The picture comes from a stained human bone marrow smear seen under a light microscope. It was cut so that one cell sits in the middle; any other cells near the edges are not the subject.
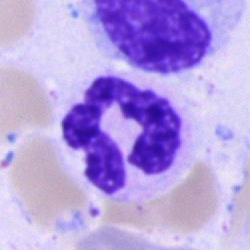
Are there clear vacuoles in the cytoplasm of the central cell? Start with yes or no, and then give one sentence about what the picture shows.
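No. No vacuoles are seen in the cytoplasm.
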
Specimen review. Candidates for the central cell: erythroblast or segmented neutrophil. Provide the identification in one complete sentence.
Where the crop is centred, there is a segmented neutrophil.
